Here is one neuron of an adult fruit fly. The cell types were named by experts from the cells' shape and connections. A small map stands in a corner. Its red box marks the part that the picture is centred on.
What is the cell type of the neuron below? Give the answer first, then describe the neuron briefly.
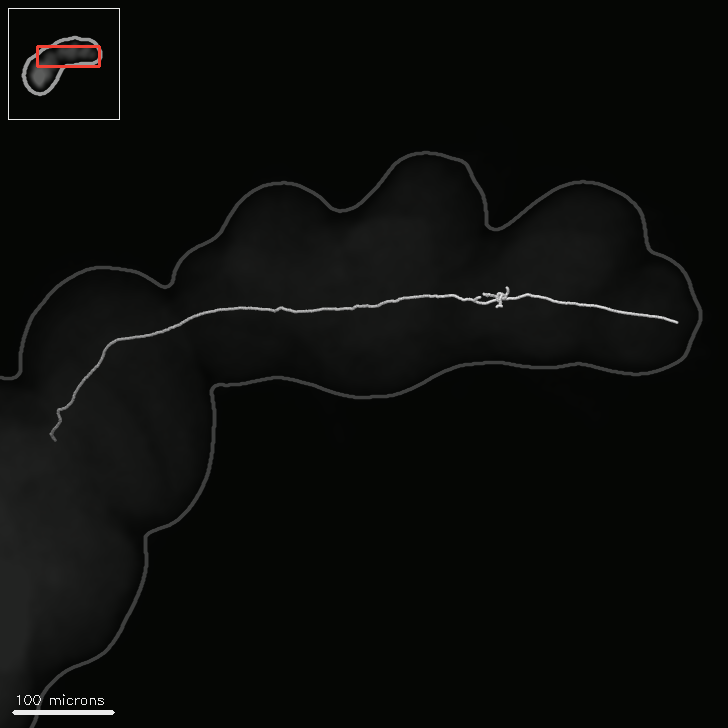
The cell type is SApp. Its broad class is sensory neuron ascending to the brain. The drawing shows no cell body. By the scale bar it is about 650 microns wide in this view. There are a dozen or fewer branch ends.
